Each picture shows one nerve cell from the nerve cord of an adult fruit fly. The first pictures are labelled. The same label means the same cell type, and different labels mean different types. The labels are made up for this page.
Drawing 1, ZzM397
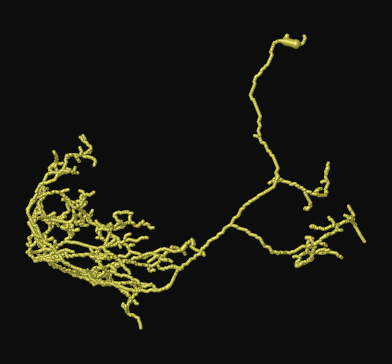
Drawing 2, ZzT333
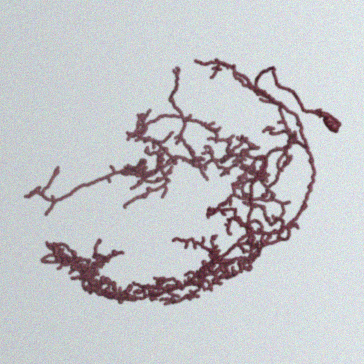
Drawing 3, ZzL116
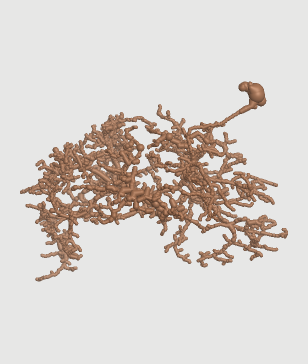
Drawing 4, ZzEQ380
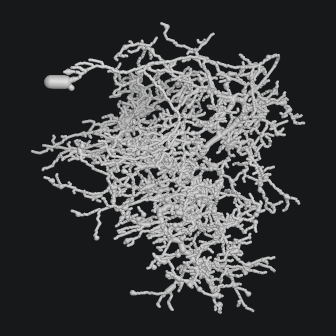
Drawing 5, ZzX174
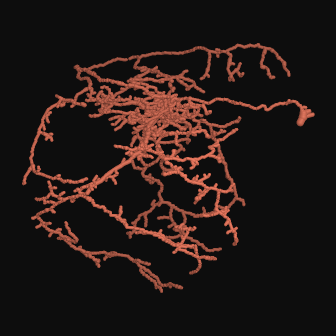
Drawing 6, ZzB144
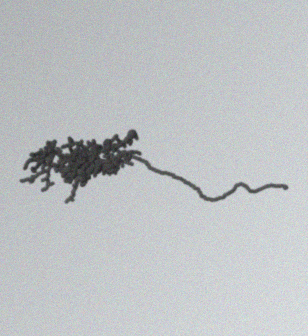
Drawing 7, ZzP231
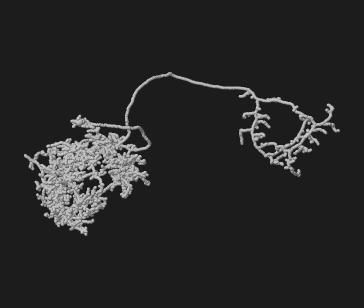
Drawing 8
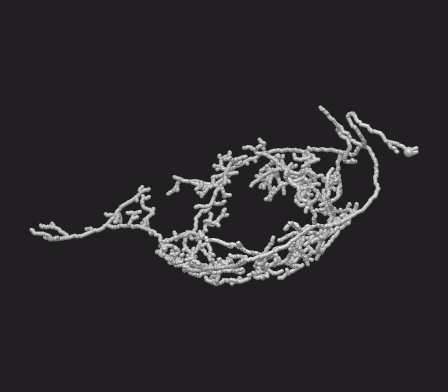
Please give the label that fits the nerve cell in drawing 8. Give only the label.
ZzT333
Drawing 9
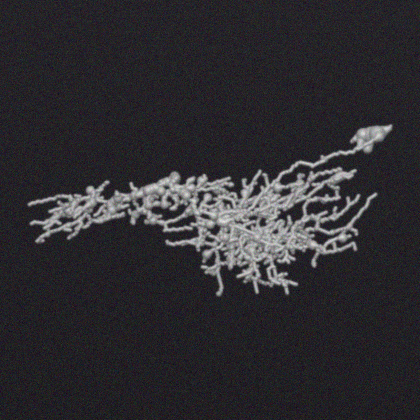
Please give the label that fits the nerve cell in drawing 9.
ZzB144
